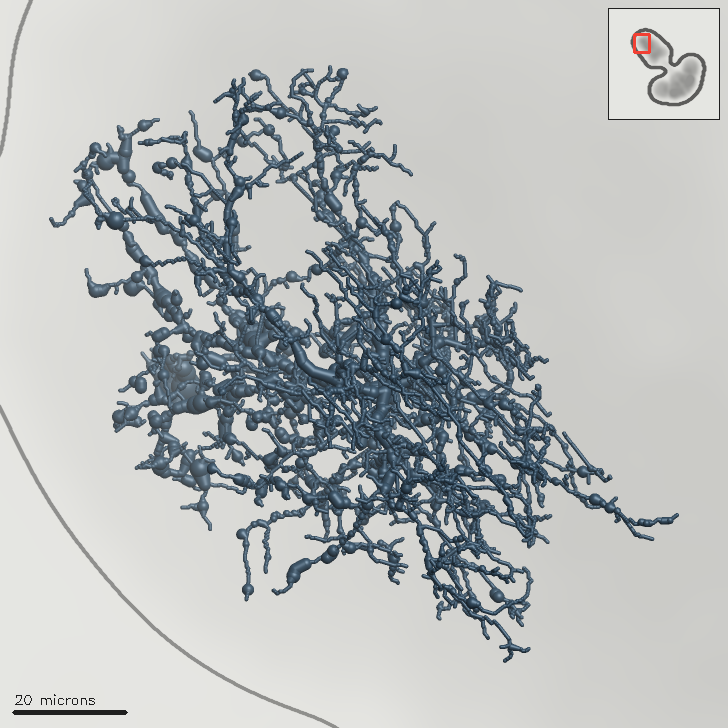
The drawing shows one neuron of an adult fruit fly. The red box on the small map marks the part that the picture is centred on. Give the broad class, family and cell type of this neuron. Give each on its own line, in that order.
nerve-cord intrinsic neuron
hemilineage 21A
IN21A016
